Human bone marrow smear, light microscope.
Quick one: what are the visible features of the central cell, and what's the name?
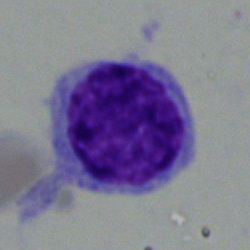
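Let me begin with the cytoplasm: it is pale blue, and I can't find any granules in it. The chromatin looks dark purple and clumped, with paler patches between the clumps. There's also a pale blue strand trailing from the lower left of the cell. This is a hairy cell.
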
